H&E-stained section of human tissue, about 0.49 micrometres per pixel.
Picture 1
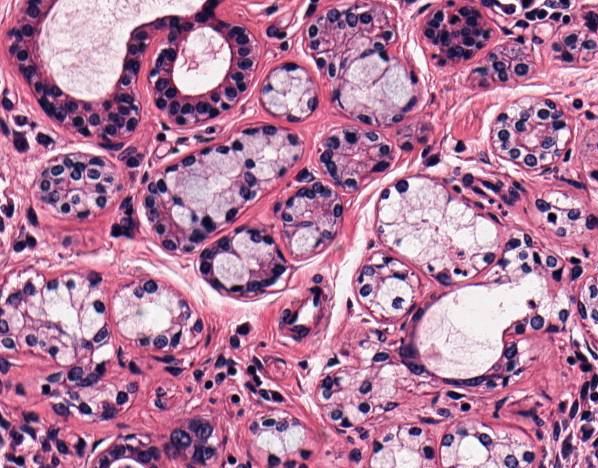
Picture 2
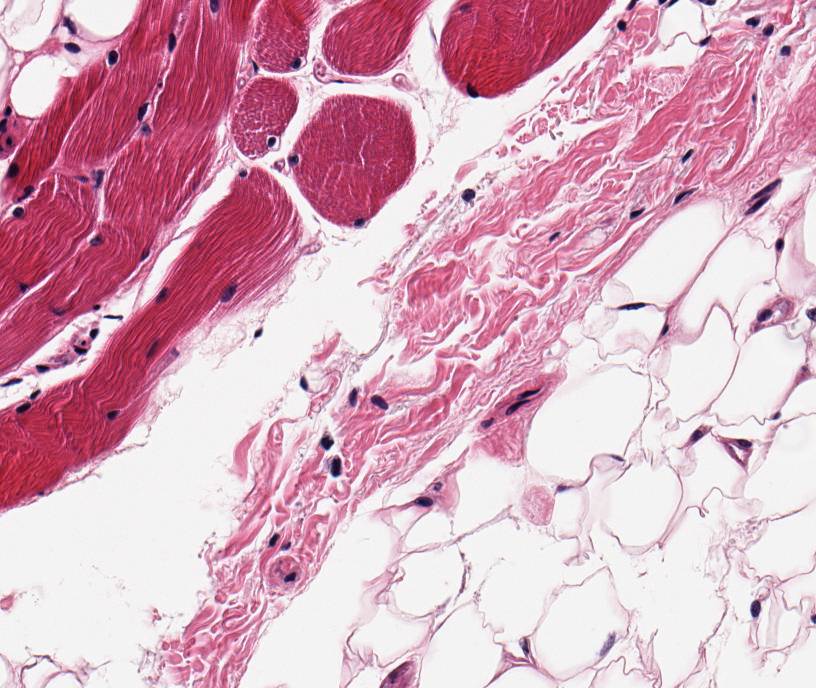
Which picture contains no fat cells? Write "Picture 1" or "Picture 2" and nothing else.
Picture 1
